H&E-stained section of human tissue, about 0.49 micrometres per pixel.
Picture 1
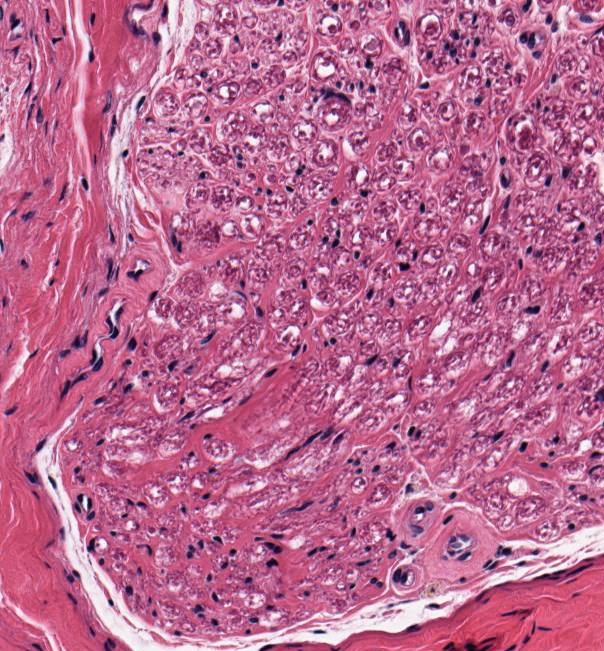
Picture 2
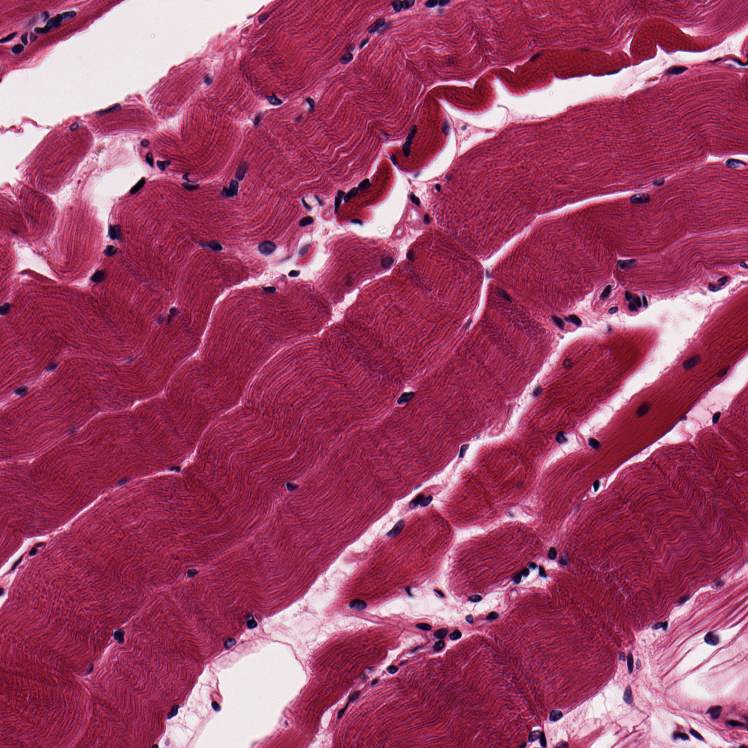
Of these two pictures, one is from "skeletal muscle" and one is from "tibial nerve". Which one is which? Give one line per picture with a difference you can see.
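Site of picture 1: tibial nerve. Most profiles in the bundle are cut across, each showing a small central pink dot inside a paler ring.
Site of picture 2: skeletal muscle. Muscle fibres cut lengthwise fill the whole field, running diagonally from lower left to upper right.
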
